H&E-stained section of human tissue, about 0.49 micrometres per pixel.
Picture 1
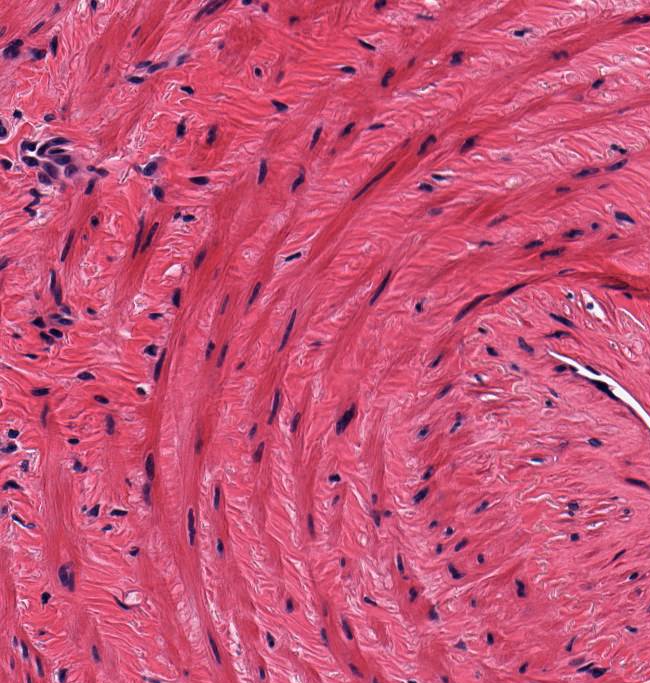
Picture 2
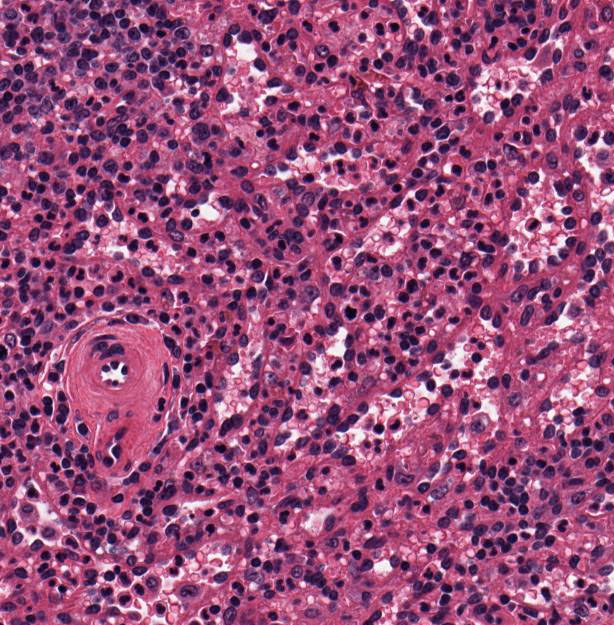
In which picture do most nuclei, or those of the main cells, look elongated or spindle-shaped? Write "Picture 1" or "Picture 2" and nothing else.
Picture 1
